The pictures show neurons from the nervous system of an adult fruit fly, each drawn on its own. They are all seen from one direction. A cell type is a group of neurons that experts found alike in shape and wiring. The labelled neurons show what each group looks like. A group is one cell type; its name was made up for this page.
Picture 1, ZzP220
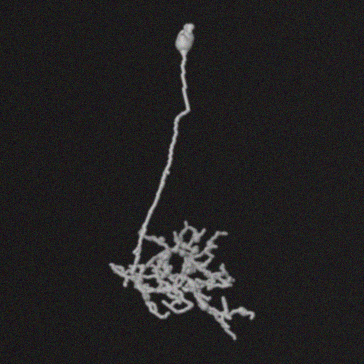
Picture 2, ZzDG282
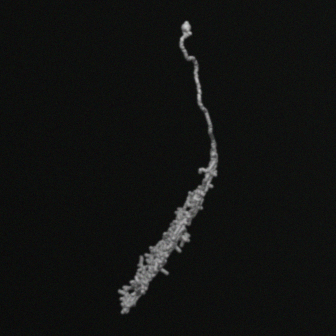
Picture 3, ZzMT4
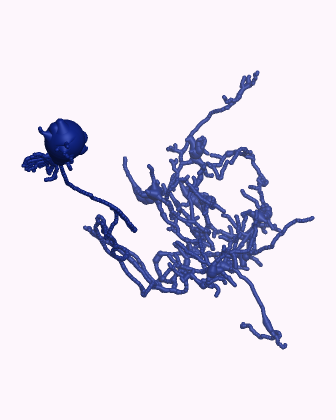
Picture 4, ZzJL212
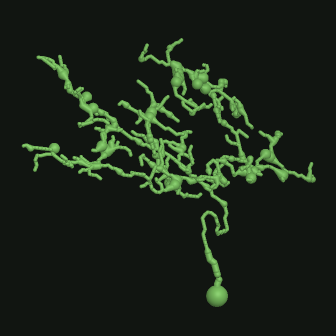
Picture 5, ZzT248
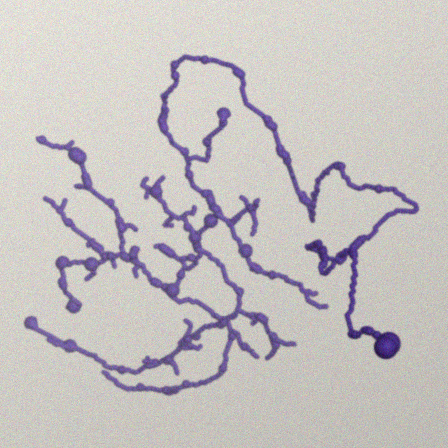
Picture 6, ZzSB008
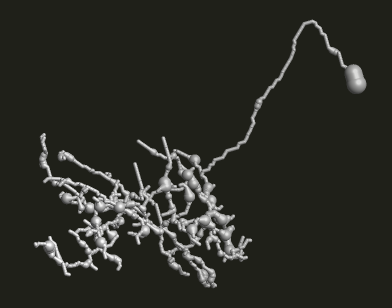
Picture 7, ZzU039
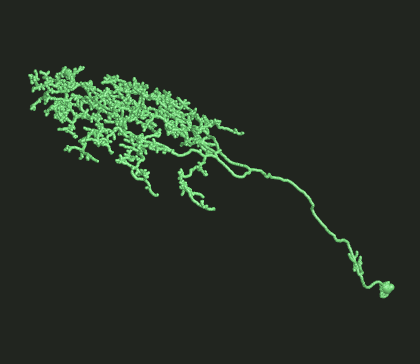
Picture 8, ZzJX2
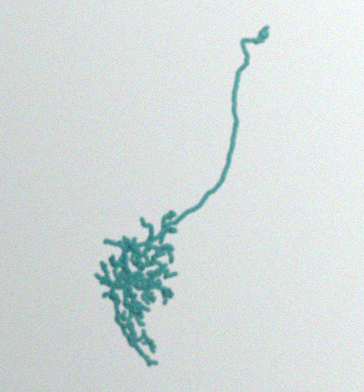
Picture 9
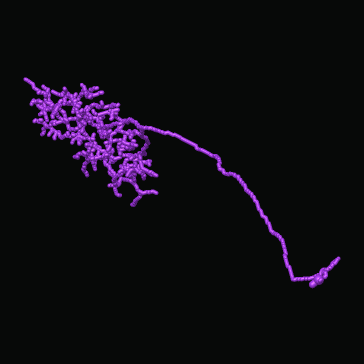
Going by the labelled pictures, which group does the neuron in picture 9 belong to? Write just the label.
ZzJX2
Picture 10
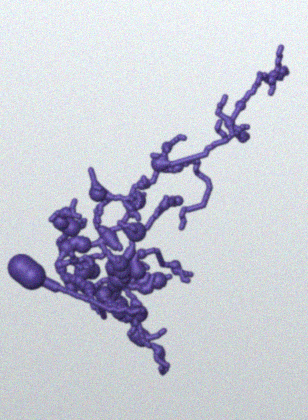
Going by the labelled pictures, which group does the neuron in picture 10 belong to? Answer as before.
ZzP220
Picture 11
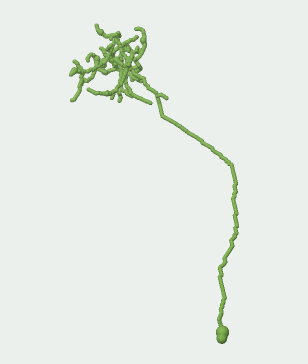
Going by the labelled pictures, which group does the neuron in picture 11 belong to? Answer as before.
ZzMT4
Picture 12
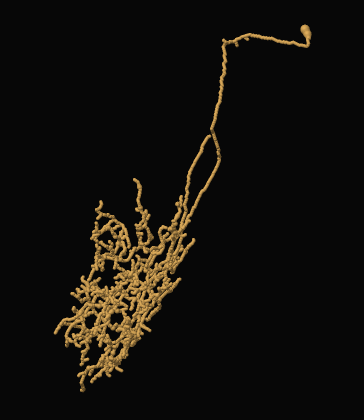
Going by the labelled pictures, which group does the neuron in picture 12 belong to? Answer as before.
ZzU039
